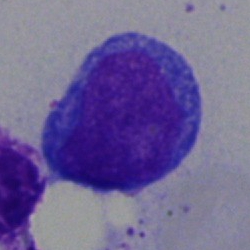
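Blast, the cell in the middle of this stained human bone marrow smear. Its outline, as far as I can tell, is smooth and rounded, an oval. The chromatin looks finely stippled and evenly spread; I see no coarse clumps. Around the nucleus runs a narrow rim of deep blue cytoplasm. Looking through that rim, I find no clear vacuoles.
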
